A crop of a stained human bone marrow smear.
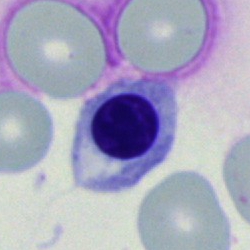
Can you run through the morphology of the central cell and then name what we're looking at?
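Looking at the outline first, it's irregular and angular, with a pointed corner at the lower left. The nucleus sits in the upper part, leaving most of the cytoplasm below it. Just under the nucleus there's a paler patch of cytoplasm. I can't make out any granules. This is an erythroblast.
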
